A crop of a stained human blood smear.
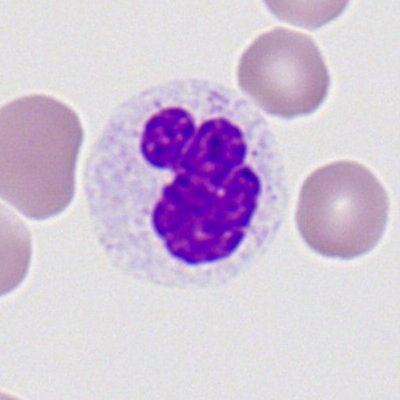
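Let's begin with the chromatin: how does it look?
It's dark purple and coarsely clumped.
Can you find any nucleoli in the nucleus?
No, none are visible.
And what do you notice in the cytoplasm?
Fine lilac granules scattered throughout, and no vacuoles.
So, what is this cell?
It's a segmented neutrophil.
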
